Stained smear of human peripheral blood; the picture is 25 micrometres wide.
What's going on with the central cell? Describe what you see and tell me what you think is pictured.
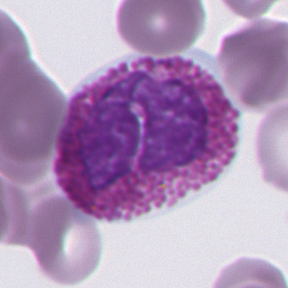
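Start with the shape: a roughly oval cell with a smooth outline. Its nucleus has two lobes lying side by side, one on the left and one on the right. The granules are reddish-pink. Along the upper right edge you can see a narrow pale rim with no granules in it. So this is an eosinophil.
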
